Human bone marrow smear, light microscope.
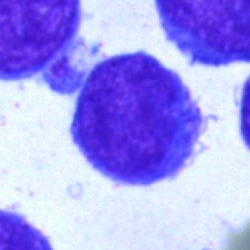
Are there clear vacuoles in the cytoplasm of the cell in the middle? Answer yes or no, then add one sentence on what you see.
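No. No clear vacuoles are seen in the cell.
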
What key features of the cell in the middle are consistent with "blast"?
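This blast has a roughly round outline. Its cytoplasm is only a scant rim of deep blue around the nucleus, and that part goes well with the name.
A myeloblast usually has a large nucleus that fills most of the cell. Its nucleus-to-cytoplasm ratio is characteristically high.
The chromatin looks finely granular, with slightly paler purple patches. From the right edge of the cell, small fine wisp-like projections extend.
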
